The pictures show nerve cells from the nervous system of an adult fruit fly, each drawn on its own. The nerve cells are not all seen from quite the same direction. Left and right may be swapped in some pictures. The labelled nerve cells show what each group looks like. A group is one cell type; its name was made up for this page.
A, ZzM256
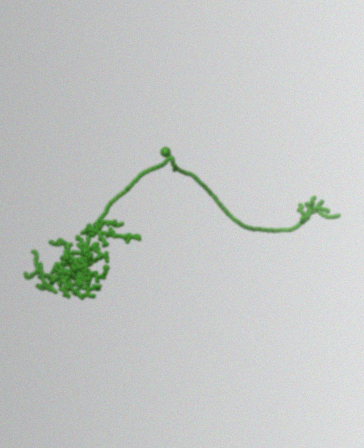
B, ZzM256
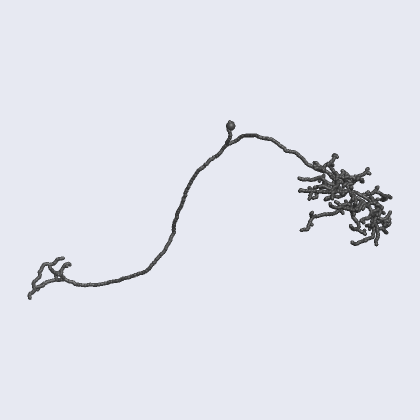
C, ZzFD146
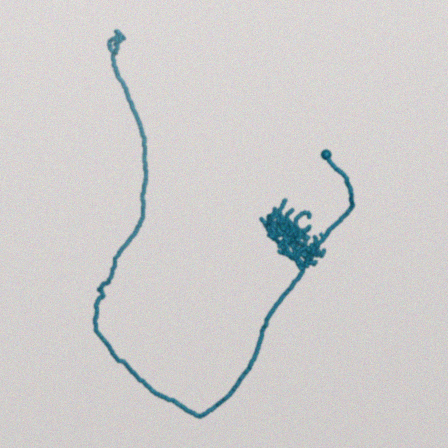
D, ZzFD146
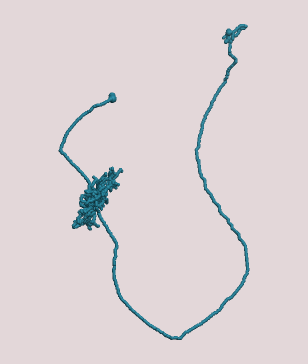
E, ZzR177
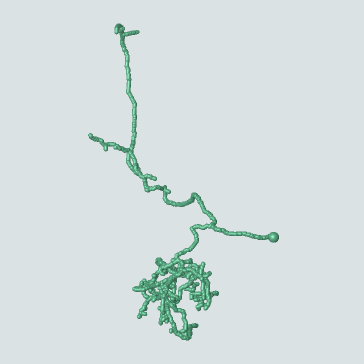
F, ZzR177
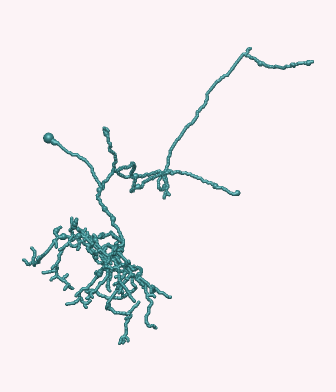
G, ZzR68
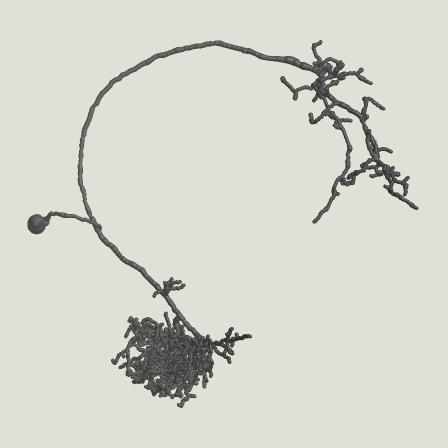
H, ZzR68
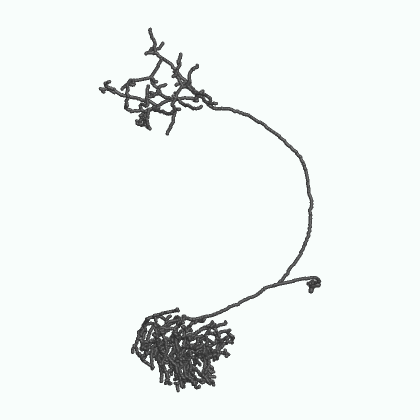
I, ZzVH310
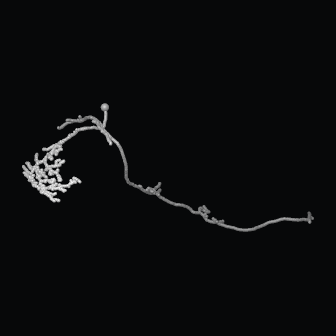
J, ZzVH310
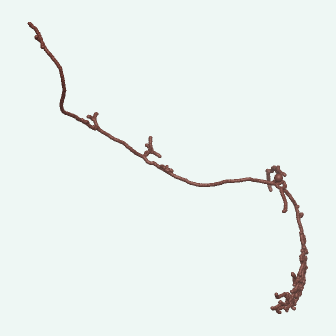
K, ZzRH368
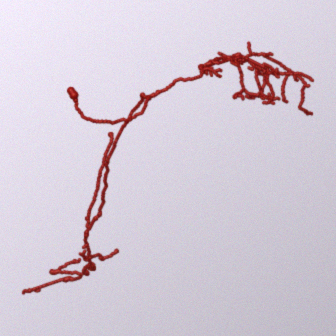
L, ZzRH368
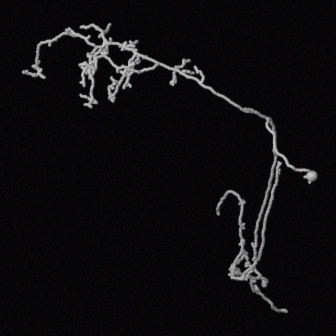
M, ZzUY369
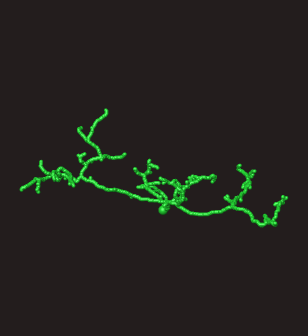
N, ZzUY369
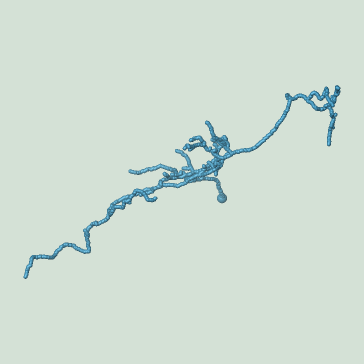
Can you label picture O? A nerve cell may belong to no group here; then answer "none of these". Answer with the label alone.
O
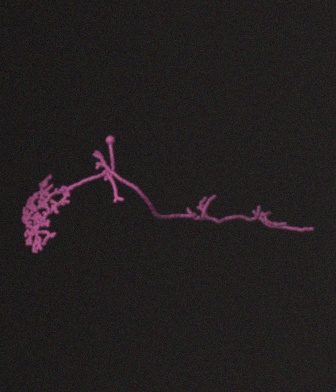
ZzVH310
